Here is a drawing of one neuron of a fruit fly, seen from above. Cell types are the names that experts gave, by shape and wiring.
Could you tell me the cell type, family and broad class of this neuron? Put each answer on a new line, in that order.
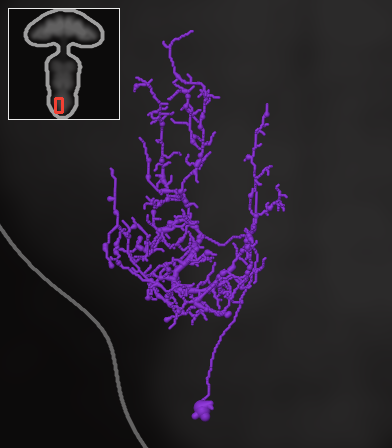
IN01B023_a
hemilineage 01B
nerve-cord intrinsic neuron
